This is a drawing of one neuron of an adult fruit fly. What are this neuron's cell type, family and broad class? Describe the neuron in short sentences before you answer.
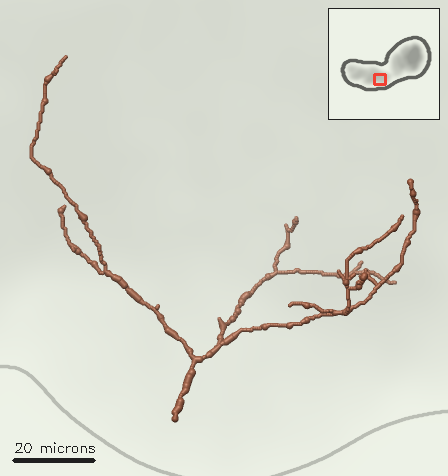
The drawing shows no cell body. From left to right in the picture it spans about 95 microns. The cell type is SNpp51. The name of its family is class mechanosensory proprioceptive. It is a sensory neuron entering the nerve cord.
